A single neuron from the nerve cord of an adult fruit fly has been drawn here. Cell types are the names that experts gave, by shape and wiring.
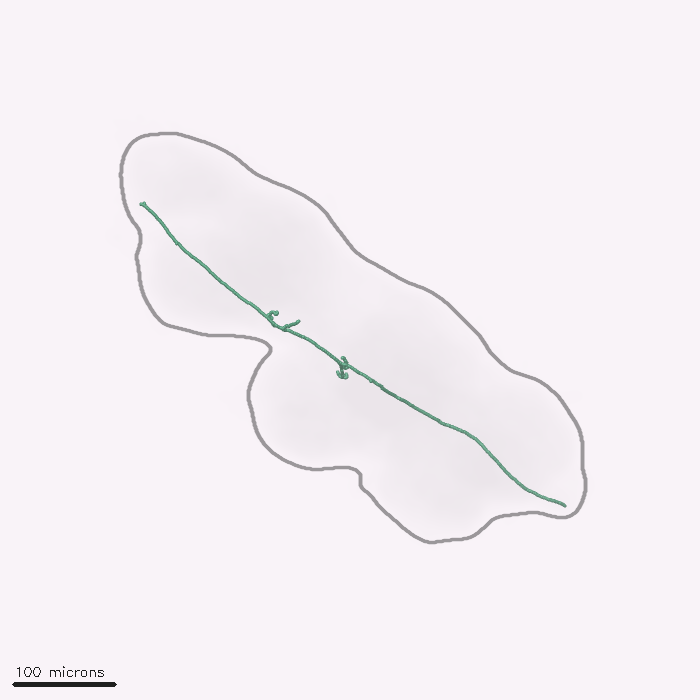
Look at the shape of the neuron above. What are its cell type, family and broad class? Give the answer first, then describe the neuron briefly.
It is of cell type SApp01. The name of its family is class mechanosensory proprioceptive. This is a sensory neuron ascending to the brain. The drawing shows no cell body. By the scale bar it is about 400 microns wide in this view.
